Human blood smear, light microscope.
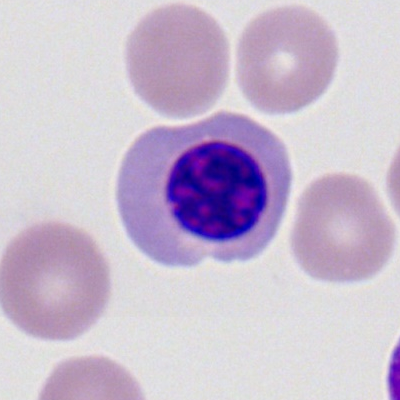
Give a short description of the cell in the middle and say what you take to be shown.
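Nucleus set off-centre, toward the right side of the cell. No nucleoli seen in it. Moderate rim of pale lilac-blue cytoplasm around the nucleus, with no visible granules. Cell: erythroblast.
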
